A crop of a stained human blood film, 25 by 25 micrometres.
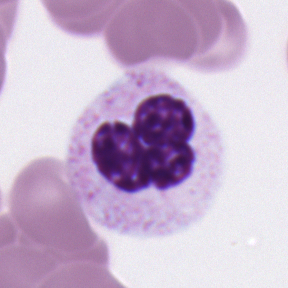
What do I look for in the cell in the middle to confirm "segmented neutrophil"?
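Measured at about 14 micrometres across, this cell fits a segmented neutrophil.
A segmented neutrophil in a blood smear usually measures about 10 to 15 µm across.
The chromatin agrees too, being dark purple and coarsely clumped.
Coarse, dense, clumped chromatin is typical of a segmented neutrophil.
The cytoplasm is where I hesitate, as it is abundant but pale lilac.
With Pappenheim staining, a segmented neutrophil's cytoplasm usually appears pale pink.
Otherwise I just note a round, smooth outline, no vacuoles, and a nucleus filling about 40% of the cell's area.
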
